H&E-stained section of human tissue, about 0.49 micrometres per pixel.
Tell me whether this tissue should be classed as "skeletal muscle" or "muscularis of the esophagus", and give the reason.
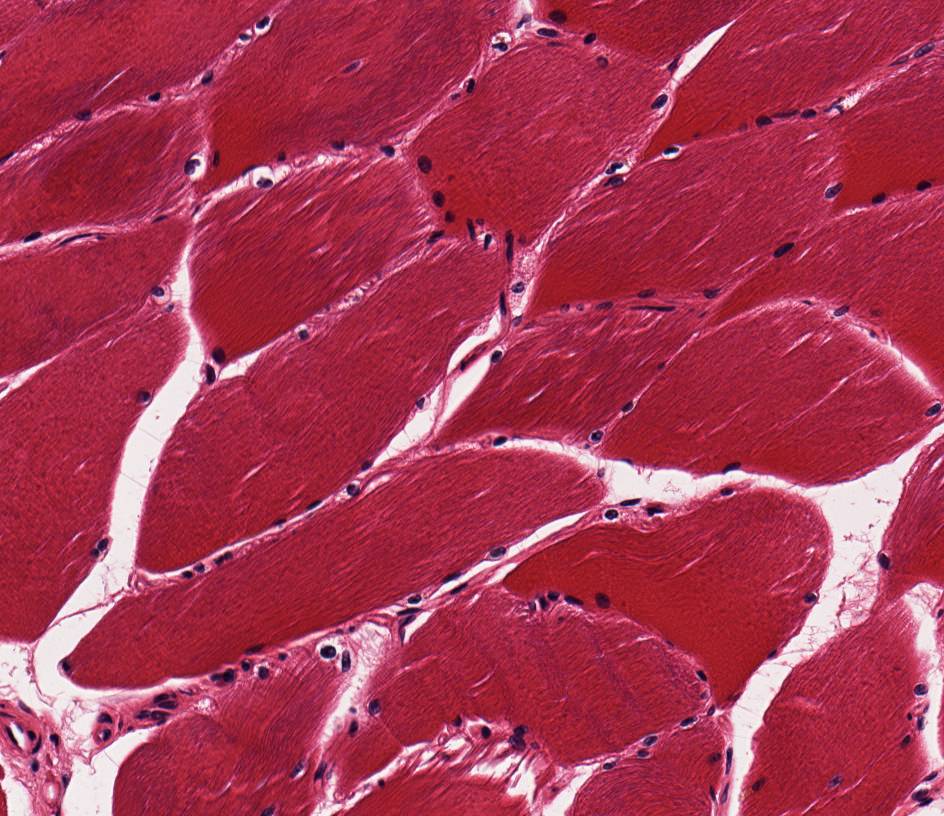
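It's skeletal muscle, not muscularis of the esophagus. What decides it is where the nuclei sit: at the edges of the fibres rather than in their centres.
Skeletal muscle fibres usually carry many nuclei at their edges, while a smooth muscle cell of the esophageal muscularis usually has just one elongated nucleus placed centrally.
Those edge nuclei are small, dark and flattened or oval. Between fibres, the thin tissue holds small capillary profiles; no fat cells are present.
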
